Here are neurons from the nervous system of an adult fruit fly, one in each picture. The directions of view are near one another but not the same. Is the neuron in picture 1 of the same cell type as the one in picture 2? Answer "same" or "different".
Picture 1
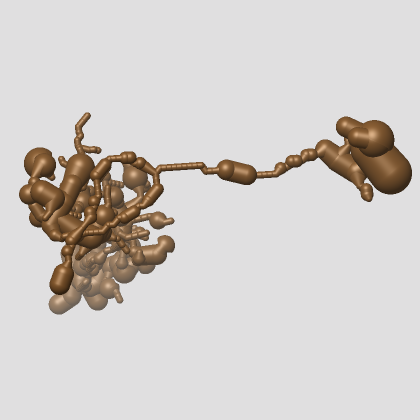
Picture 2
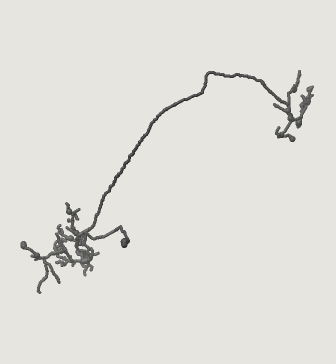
different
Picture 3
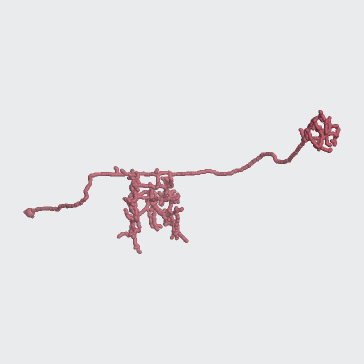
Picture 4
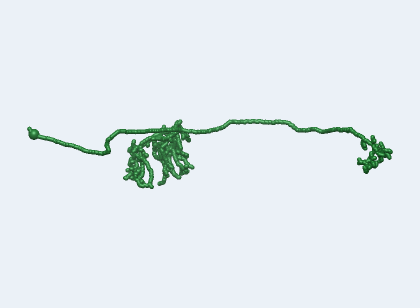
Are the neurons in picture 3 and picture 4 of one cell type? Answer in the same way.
same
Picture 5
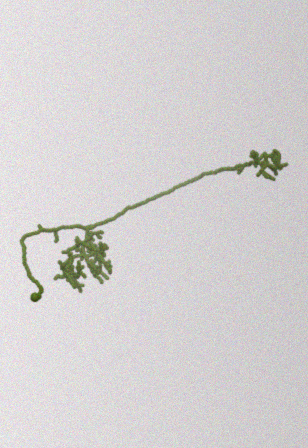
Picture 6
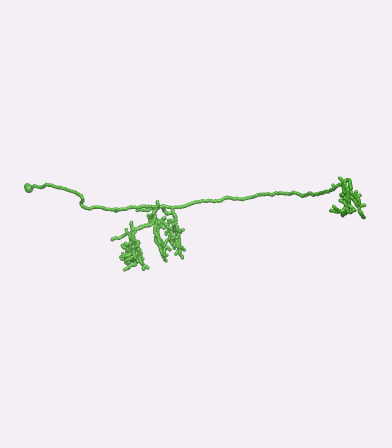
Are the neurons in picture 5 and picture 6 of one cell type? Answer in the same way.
same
